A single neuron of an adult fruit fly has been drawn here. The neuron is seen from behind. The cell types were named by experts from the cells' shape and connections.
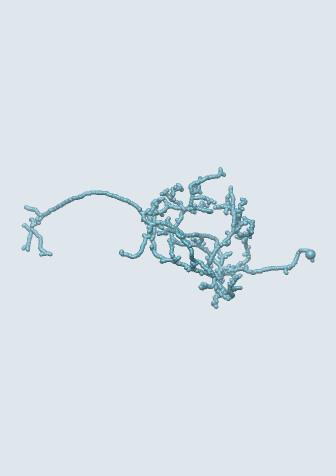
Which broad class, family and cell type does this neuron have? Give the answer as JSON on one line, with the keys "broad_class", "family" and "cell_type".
{"broad_class": "central-brain intrinsic neuron", "family": "hemilineage VLPl2_medial", "cell_type": "CL062_a2"}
